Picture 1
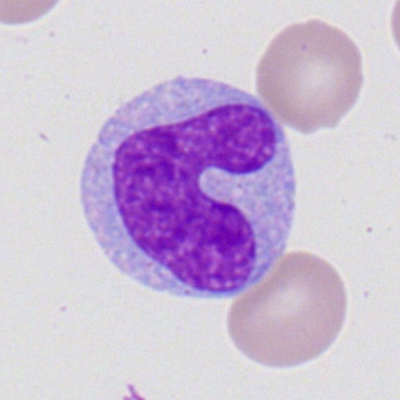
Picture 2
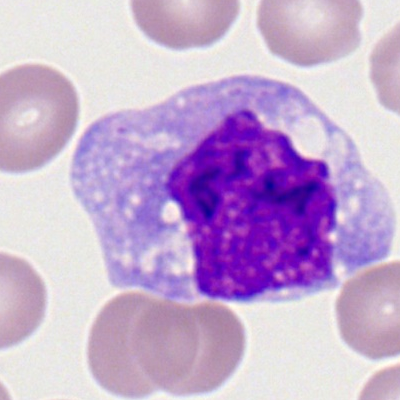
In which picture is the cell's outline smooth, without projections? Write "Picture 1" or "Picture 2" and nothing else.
Picture 1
